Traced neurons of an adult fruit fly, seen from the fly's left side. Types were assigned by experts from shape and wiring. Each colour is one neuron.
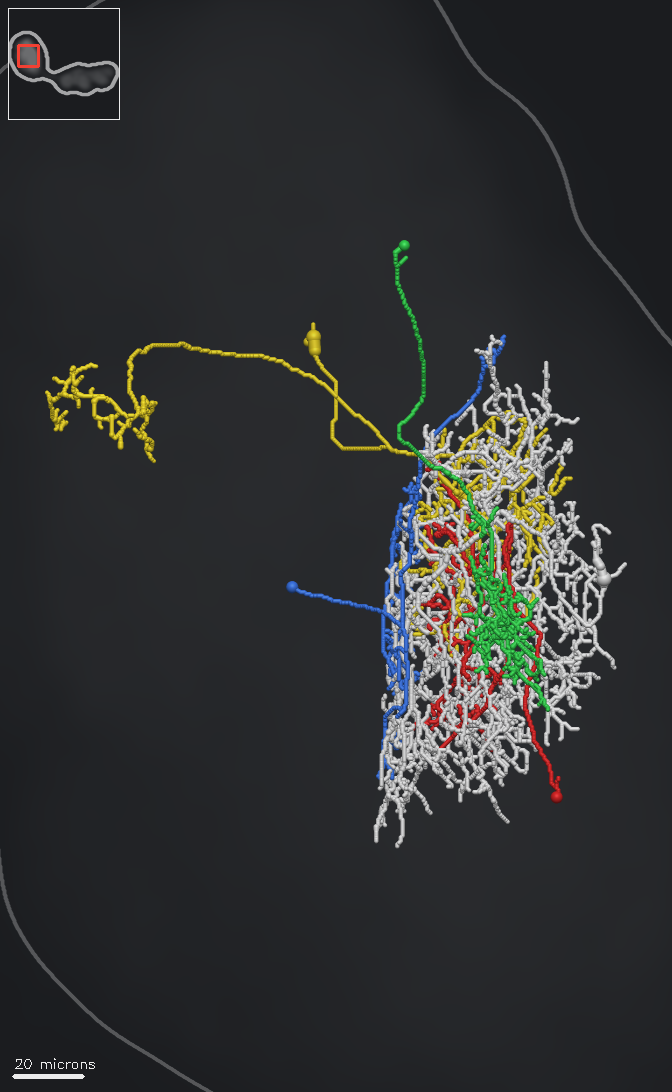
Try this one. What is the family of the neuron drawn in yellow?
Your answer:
hemilineage SLPa&l1_lateral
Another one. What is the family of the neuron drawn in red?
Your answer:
Li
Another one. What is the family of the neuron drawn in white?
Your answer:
LoVP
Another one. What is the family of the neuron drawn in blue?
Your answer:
LC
